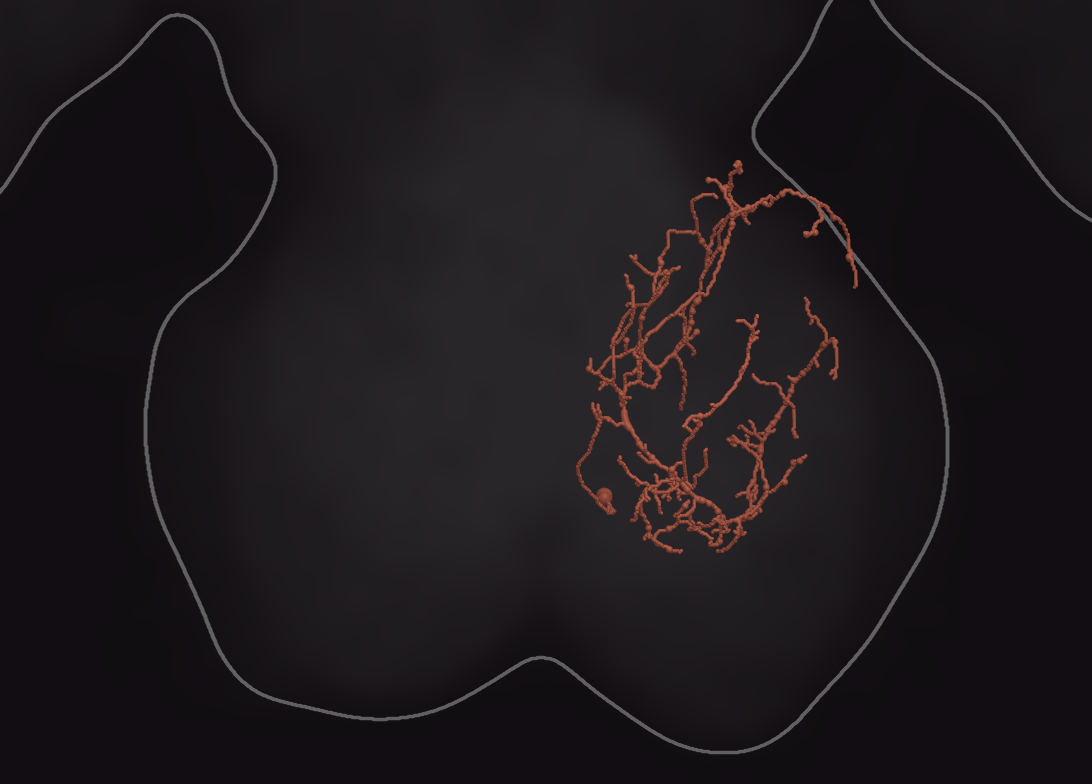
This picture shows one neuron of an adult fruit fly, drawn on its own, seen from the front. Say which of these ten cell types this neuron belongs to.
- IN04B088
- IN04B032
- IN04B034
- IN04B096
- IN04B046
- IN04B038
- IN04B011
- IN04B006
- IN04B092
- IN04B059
IN04B088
